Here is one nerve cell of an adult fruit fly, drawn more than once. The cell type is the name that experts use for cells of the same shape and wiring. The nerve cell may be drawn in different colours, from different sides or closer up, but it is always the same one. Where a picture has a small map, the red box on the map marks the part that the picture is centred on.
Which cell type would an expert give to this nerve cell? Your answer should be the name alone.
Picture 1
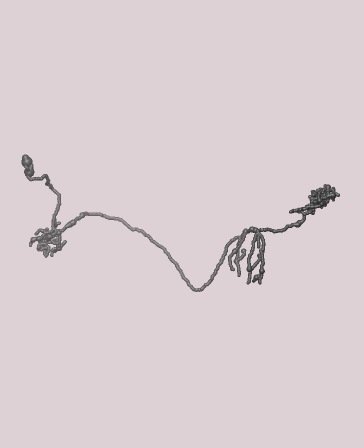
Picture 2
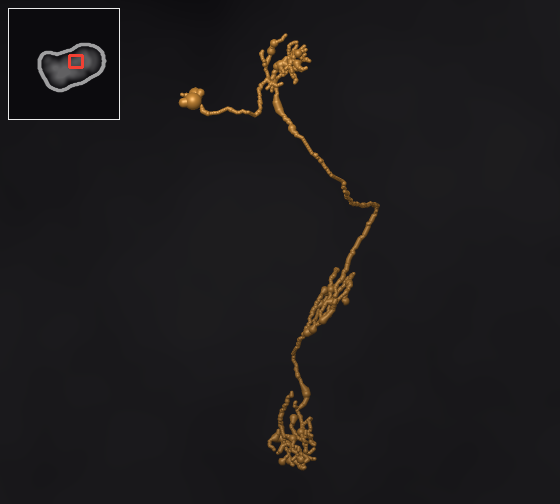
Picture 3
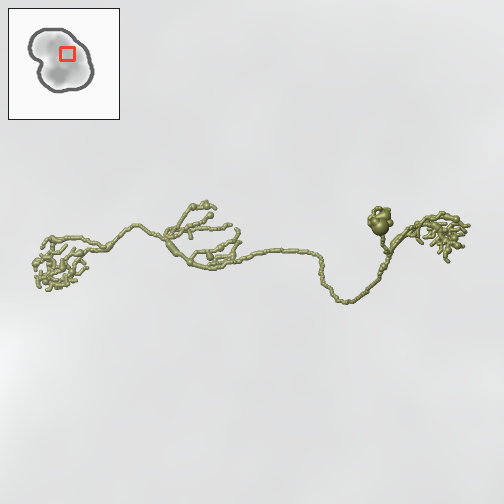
PFNa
